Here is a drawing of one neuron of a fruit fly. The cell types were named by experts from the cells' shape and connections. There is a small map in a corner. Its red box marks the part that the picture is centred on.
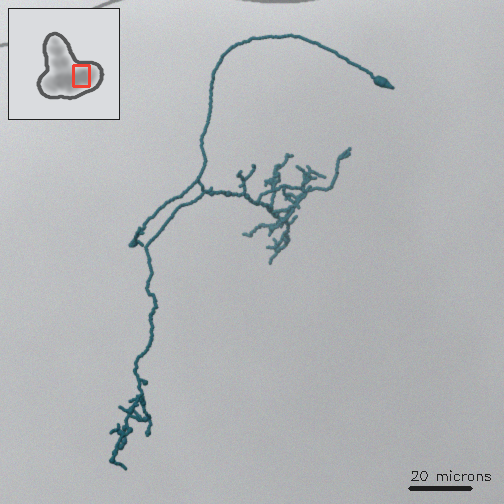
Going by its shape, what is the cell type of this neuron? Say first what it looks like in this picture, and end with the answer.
Its cell body lies at the upper right of the picture. From top to bottom in the picture it spans about 140 microns. This is a central-brain intrinsic neuron. It is of cell type CB1148.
